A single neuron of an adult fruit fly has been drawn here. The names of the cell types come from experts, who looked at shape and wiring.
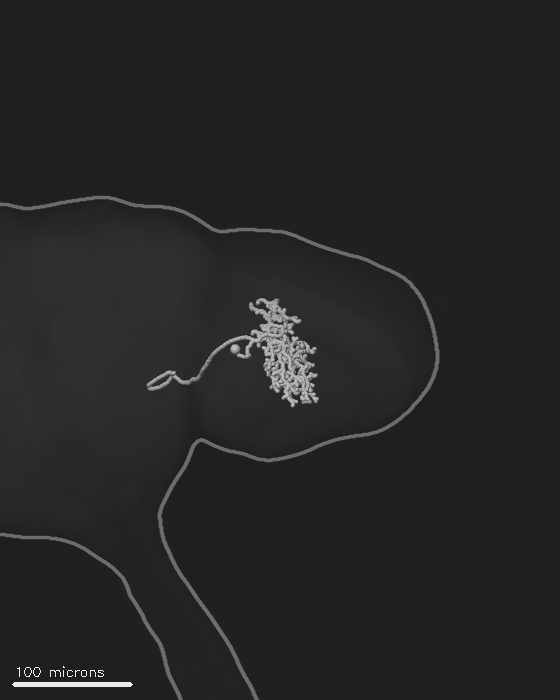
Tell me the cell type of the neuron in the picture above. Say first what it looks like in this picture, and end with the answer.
It is in the brain and does not reach the nerve cord. The cell body is in the middle of the picture. By the scale bar it is about 150 microns wide in this view. Its broad class is visual projection neuron. The cell type is MeVP4.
